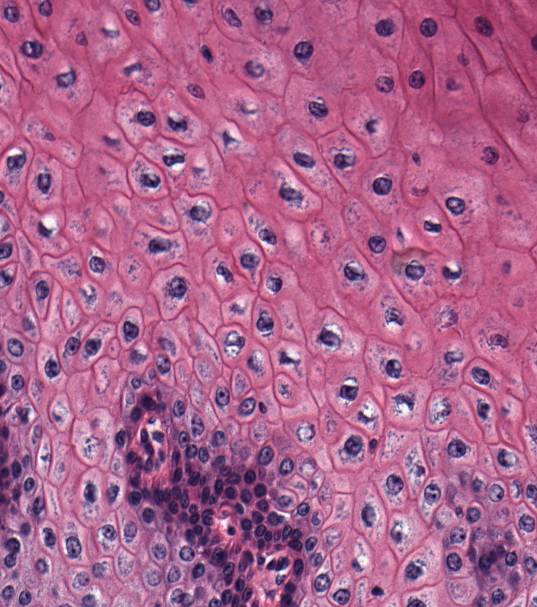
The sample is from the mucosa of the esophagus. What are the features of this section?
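Field almost entirely stratified squamous epithelium: sheets of closely packed polygonal cells. Middle and upper field: squamous cells with abundant pink cytoplasm, sharply outlined cell borders. Many squamous cell nuclei ringed by a narrow clear halo. Lower left and lower centre: small cells, crowded dark nuclei, little cytoplasm.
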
